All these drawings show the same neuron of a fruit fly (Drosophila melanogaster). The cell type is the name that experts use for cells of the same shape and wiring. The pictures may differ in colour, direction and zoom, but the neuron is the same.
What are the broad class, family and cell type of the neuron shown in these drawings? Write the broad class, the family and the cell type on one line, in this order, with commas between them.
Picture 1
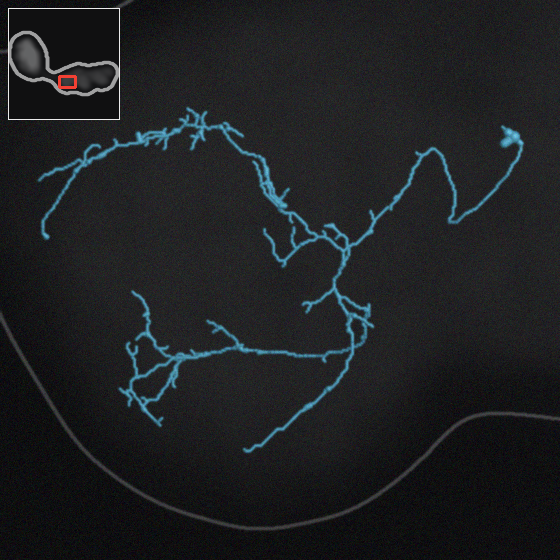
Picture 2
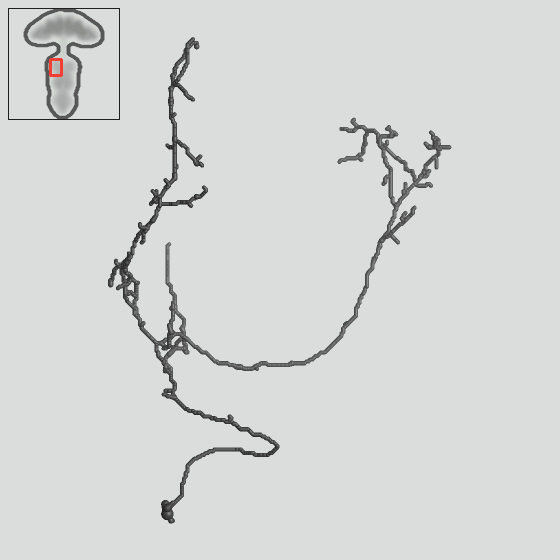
nerve-cord intrinsic neuron, hemilineage 03A, IN03A094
